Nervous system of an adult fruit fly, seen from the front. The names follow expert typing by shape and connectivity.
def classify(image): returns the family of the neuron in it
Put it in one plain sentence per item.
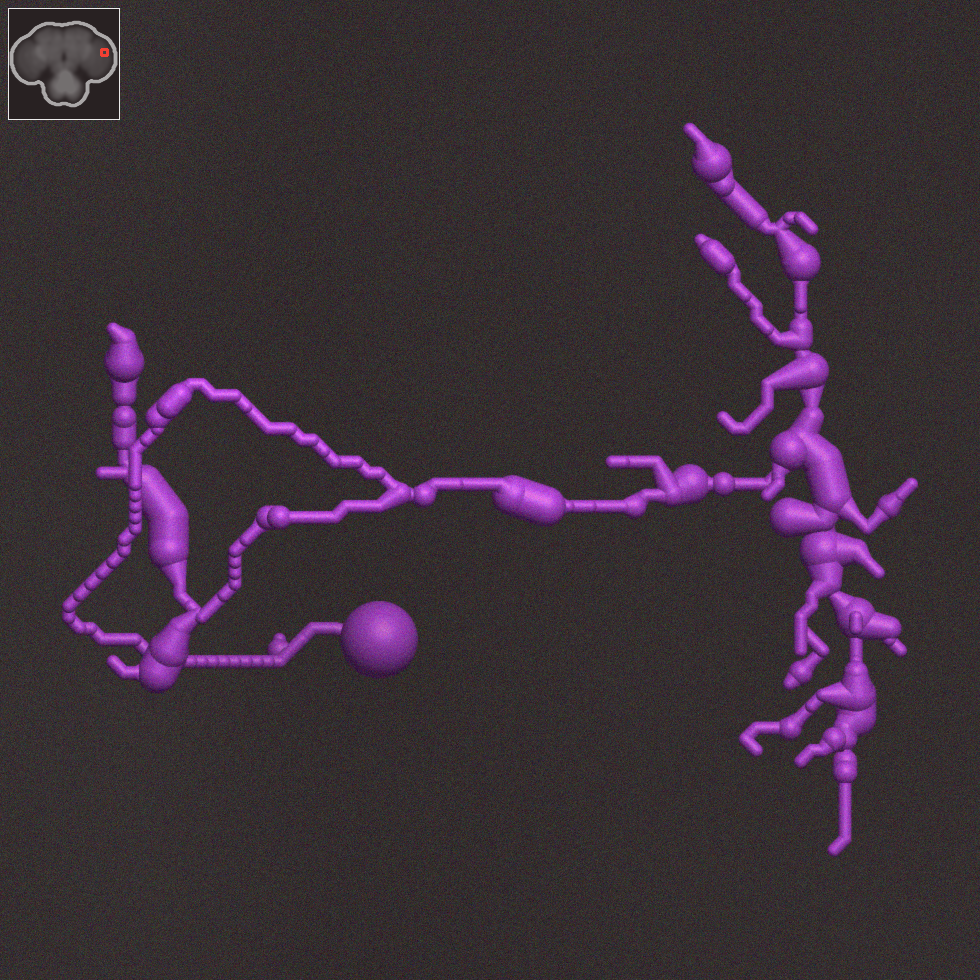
The family is T.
